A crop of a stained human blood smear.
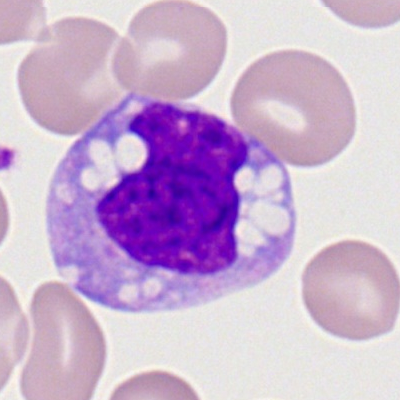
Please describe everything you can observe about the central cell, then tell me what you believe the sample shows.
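Rounded, smooth outline here, no surface projections at all. The cytoplasm's a pale greyish-blue, with clusters of clear round vacuoles on both the left and right of the nucleus. A red cell is touching its upper-left edge. It's a monocyte.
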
